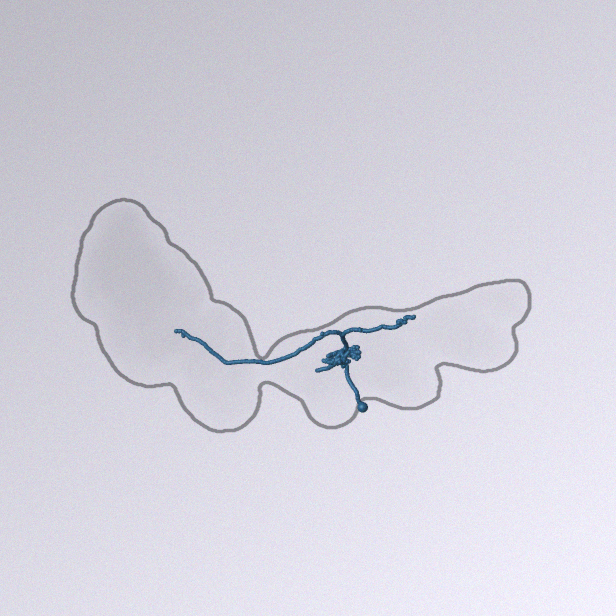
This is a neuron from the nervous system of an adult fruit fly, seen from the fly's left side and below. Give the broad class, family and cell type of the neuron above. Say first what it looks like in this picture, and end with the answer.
As drawn here it is more than twice as wide as it is tall. Its broad class is ascending neuron. Its family is hemilineage 06A. The cell type is AN06A112.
